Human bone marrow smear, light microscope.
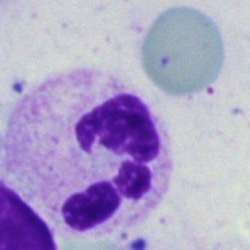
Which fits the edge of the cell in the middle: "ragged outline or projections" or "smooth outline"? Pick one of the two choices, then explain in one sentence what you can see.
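Smooth outline. The cell has a round, smooth outline.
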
